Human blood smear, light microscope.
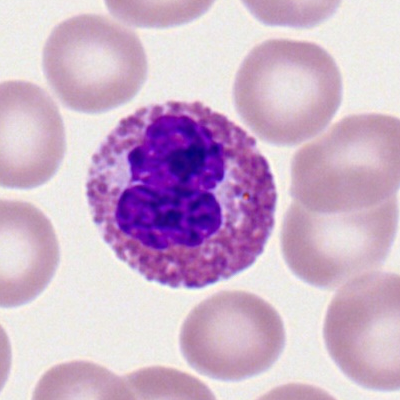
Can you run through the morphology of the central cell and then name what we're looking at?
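This cell has a nucleus of two lobes, one lying above the other. The chromatin is dark purple and coarsely clumped. Its granules are coarse and round. The cell is an eosinophil.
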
